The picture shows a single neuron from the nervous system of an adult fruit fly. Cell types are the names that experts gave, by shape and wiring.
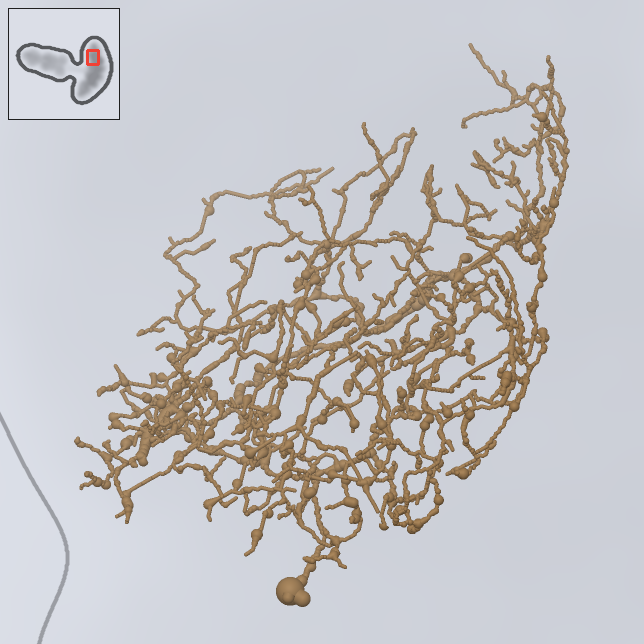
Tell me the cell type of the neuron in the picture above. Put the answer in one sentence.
The cell type is Li36.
